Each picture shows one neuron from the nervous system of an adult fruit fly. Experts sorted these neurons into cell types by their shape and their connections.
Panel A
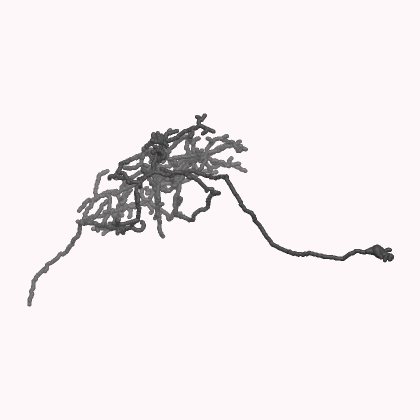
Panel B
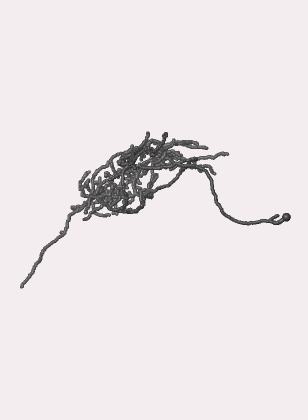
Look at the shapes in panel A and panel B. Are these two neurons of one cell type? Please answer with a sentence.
They are of the same cell type.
